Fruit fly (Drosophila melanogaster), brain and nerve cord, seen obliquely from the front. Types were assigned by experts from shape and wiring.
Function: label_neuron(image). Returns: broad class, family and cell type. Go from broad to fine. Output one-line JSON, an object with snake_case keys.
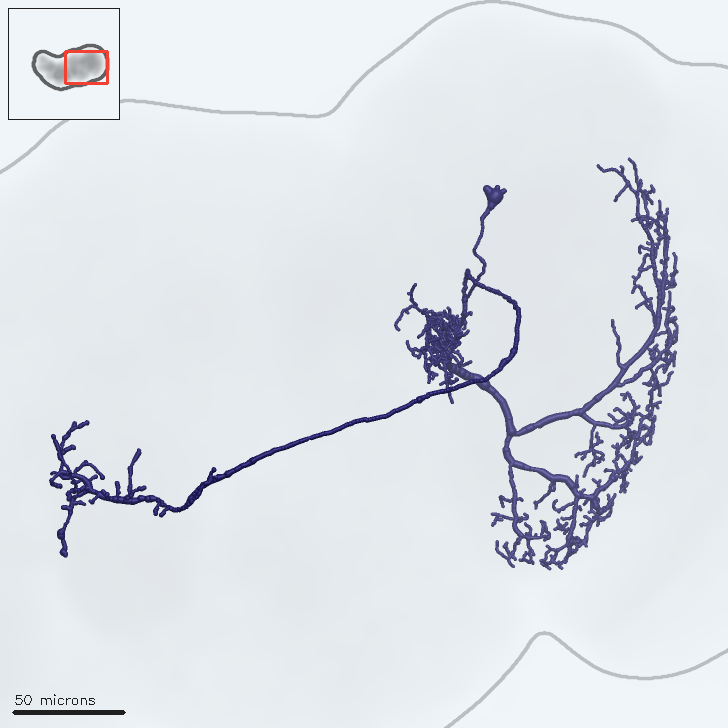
{"broad_class": "visual projection neuron", "family": "Nod", "cell_type": "Nod1"}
